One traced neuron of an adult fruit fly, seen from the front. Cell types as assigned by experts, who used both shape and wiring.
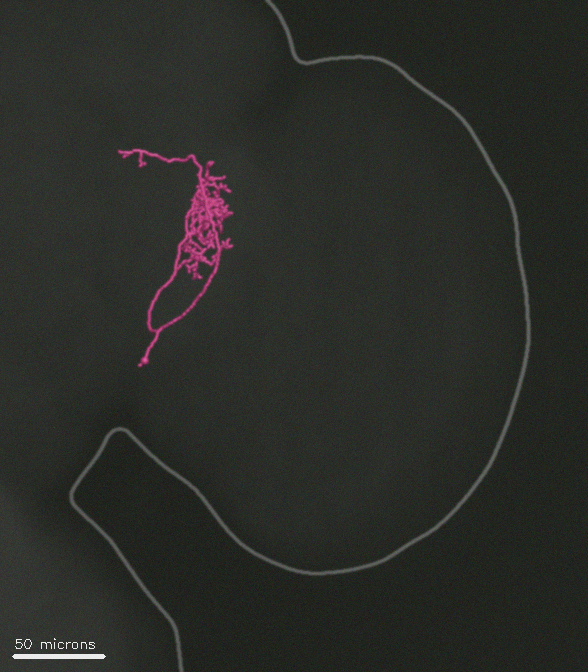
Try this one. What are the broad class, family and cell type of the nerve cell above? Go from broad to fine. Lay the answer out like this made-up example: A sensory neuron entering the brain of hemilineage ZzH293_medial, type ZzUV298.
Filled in: A visual projection neuron of the LC family, type LC20b.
